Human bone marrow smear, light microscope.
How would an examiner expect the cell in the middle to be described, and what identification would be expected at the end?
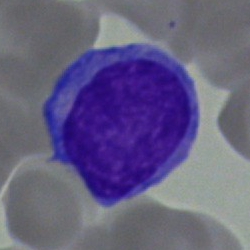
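So the outline's roughly round, though the edge is slightly uneven and bumpy. Chromatin's dark purple and fairly dense, with a faint mottled pattern. The rim of cytoplasm is widest on the upper-left side, and there aren't any granules visible in it. It's a blast.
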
